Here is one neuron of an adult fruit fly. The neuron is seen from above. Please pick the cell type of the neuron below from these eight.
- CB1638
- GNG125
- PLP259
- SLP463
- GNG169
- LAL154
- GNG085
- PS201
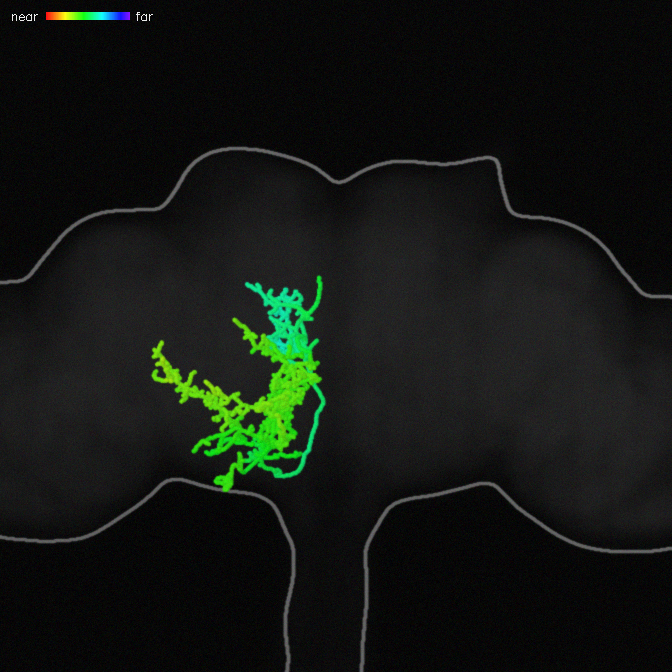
PS201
